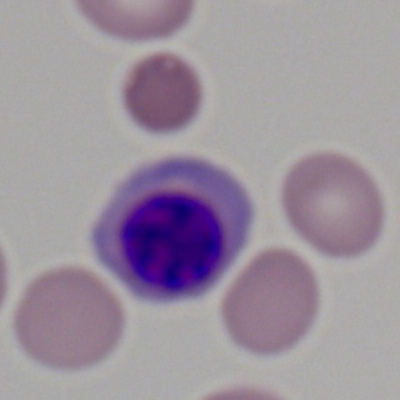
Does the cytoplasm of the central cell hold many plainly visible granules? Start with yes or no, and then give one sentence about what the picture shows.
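No. No granules are visible in the cytoplasm.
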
